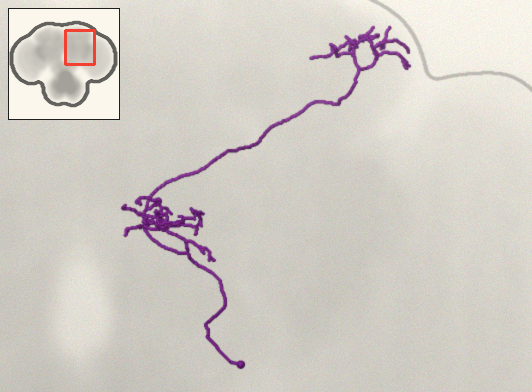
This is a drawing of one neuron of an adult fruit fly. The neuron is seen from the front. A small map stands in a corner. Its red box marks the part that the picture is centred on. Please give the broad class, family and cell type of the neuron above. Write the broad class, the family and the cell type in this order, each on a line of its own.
central-brain intrinsic neuron
hemilineage ALv1
CB2004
